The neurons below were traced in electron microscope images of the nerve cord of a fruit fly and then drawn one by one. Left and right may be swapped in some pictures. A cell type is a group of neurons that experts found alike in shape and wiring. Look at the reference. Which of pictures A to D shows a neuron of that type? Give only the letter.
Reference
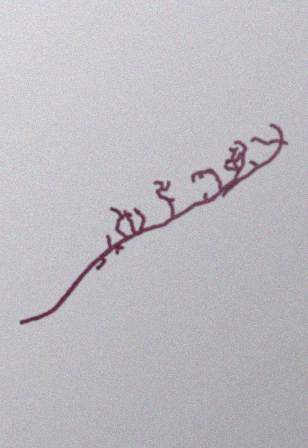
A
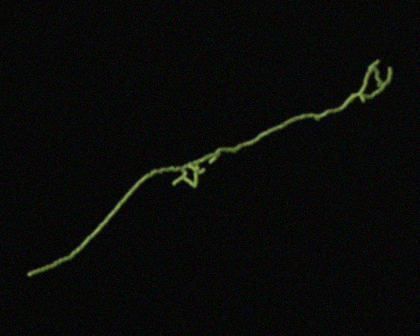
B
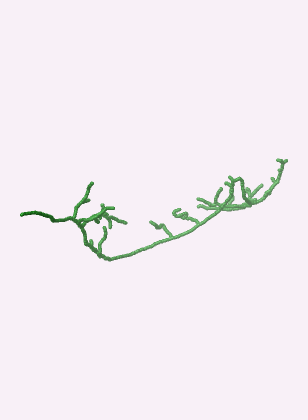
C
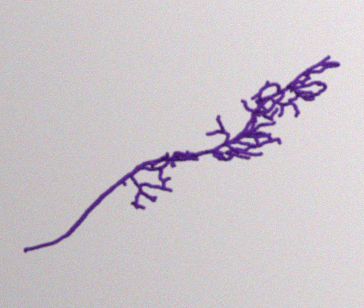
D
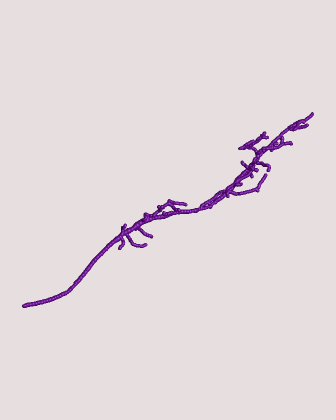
D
